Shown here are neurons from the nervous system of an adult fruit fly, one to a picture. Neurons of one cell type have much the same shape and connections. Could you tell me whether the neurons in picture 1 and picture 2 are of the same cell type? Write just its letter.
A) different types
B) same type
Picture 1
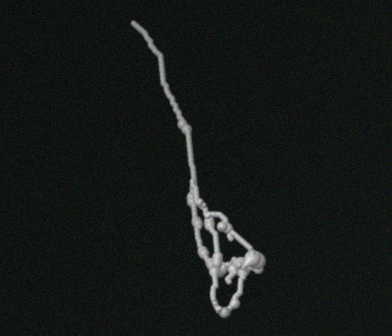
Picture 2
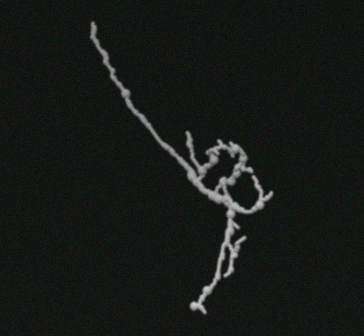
B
